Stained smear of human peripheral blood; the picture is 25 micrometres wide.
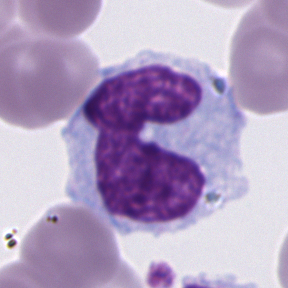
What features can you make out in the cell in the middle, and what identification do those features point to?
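Nucleus folded into a C shape, notch opening to the right. Chromatin fine and lacy, not coarsely clumped. Cytoplasm pale grey-blue, with two small clear dots near its right margin. Cell: monocyte.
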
